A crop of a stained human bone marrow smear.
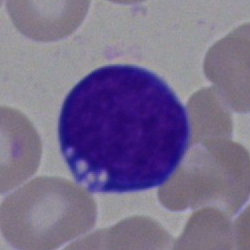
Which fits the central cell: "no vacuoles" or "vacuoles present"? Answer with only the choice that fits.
Vacuoles present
